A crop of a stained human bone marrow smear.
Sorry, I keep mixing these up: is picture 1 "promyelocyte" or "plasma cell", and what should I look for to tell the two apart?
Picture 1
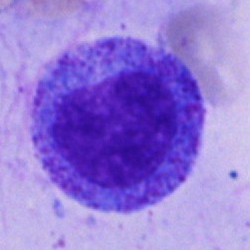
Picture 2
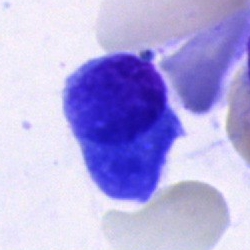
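Picture 1 is the promyelocyte, and picture 2 is the plasma cell. In the promyelocyte I notice first a round, smooth outline, then numerous purple granules scattered through the cytoplasm, with no clear vacuoles among them. There is also a pale grey rounded shadow against its upper right edge. The plasma cell looks quite different to me: its cytoplasm is a deep blue, and I can't find any granules in it. Its chromatin stains dark purple and seems dense, and a small dark dot sits against its top edge.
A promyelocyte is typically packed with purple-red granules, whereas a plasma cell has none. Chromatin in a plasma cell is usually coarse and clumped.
Put side by side, then, the granule-filled cytoplasm of the promyelocyte stands against the granule-free, deep blue cytoplasm of the plasma cell.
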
